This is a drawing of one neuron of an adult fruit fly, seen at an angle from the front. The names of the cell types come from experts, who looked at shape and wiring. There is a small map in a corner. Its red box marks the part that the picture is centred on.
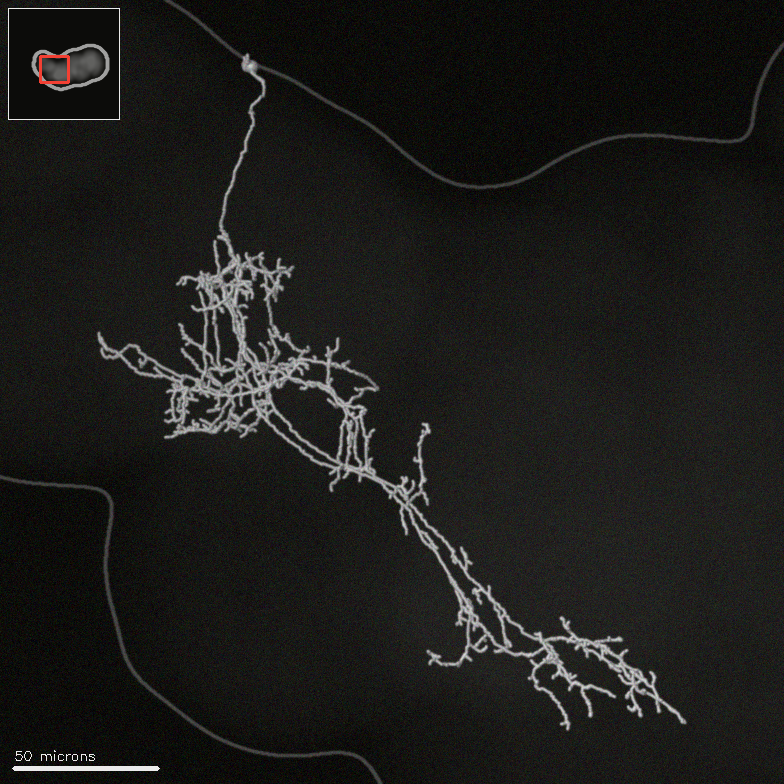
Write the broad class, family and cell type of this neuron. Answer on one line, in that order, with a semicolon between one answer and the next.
nerve-cord intrinsic neuron; hemilineage 05B; IN05B042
